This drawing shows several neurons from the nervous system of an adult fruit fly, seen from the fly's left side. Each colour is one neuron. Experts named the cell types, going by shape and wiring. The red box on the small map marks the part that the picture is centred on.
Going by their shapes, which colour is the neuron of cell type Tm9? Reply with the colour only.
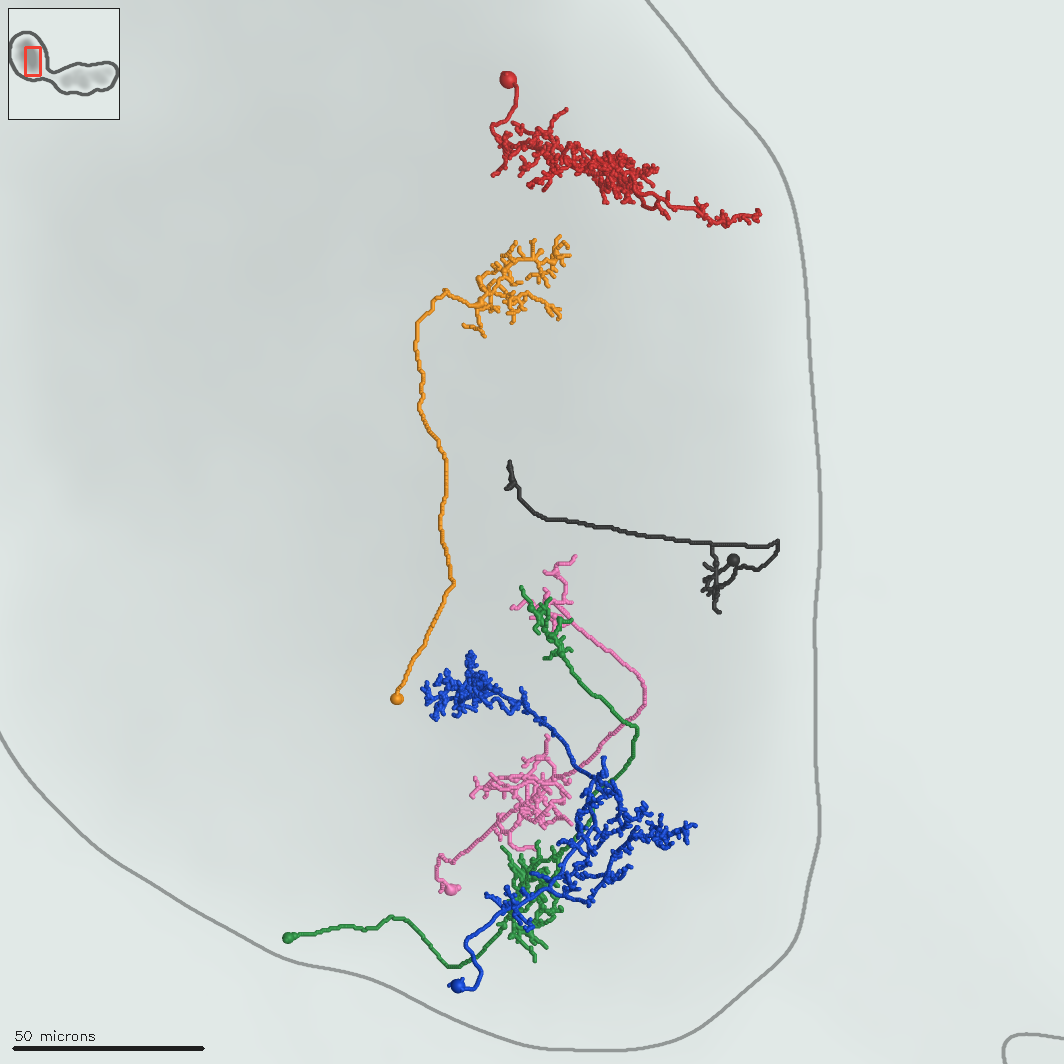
black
